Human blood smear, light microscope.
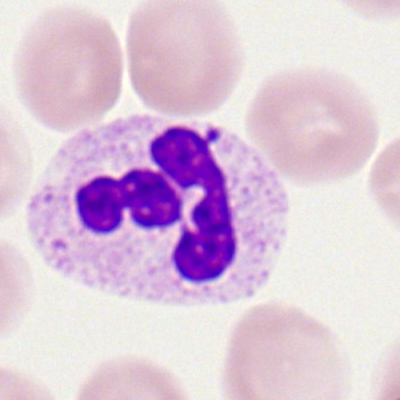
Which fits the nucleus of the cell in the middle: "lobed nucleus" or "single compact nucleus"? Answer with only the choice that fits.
Lobed nucleus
